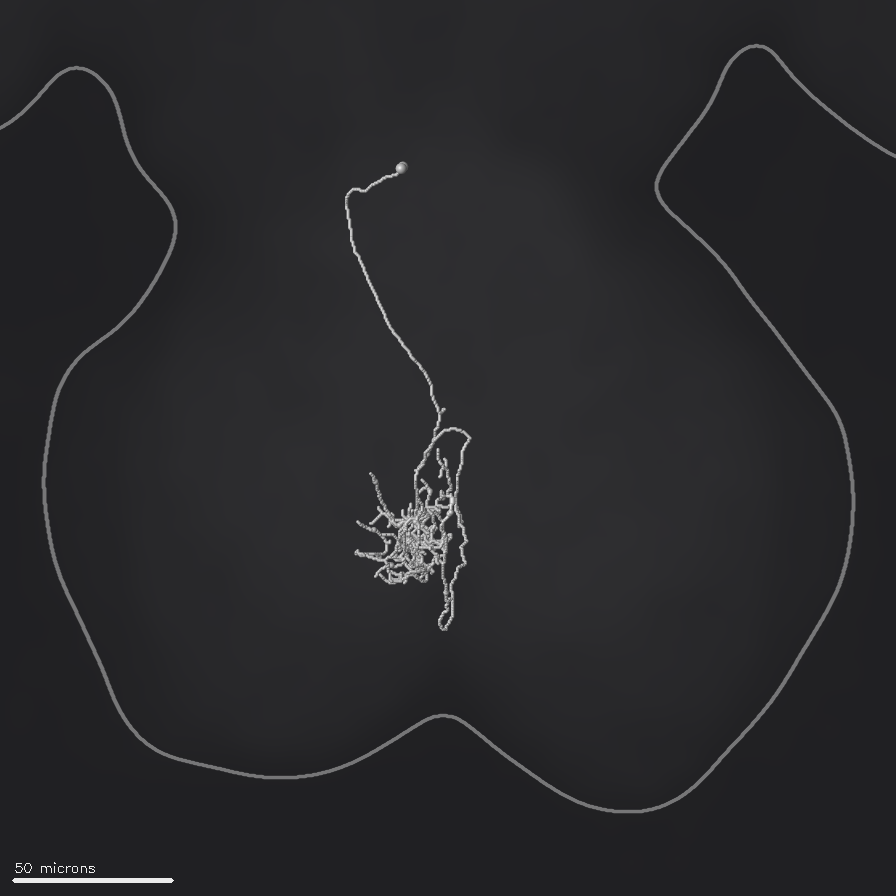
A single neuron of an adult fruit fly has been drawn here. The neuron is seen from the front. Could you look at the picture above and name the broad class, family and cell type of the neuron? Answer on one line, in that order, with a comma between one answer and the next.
nerve-cord intrinsic neuron, hemilineage 23B, IN23B092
